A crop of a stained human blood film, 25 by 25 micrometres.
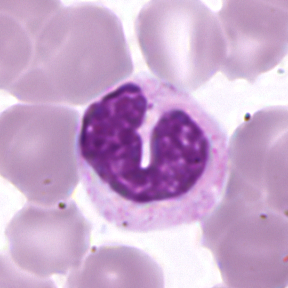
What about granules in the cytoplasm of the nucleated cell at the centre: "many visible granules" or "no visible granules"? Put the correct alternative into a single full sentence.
There is a large number of visible granules in the cell's cytoplasm.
